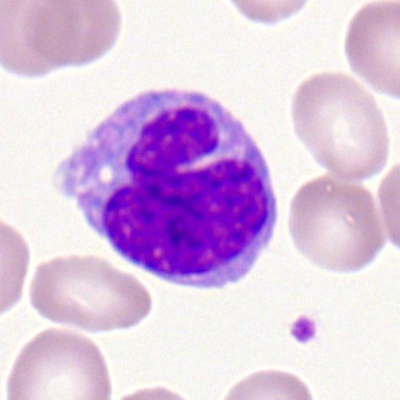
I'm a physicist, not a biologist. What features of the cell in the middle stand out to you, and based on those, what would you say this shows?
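Edge slightly ragged, left side. Nucleus deeply indented by a cleft entering from upper right. One small clear vacuole in cytoplasm on the left; no coarse coloured granules. Name: monocyte.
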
